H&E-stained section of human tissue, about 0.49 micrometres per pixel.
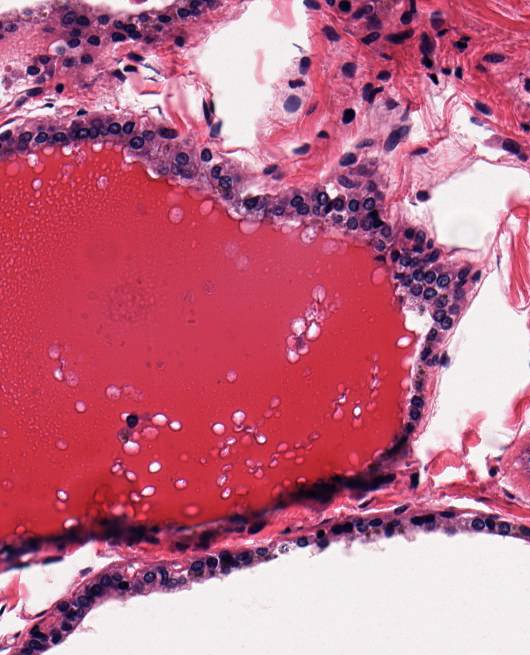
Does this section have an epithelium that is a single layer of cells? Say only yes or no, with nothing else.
Yes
